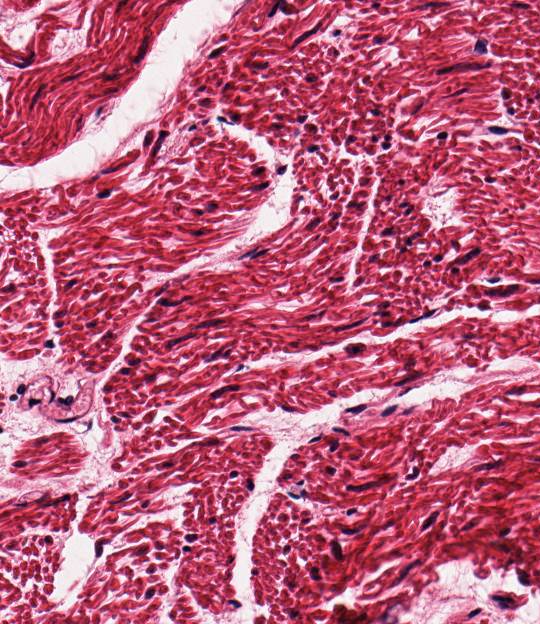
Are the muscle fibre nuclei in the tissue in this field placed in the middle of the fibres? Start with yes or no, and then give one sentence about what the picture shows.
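Yes. The nuclei are single, elongated and centrally placed within the cells.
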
